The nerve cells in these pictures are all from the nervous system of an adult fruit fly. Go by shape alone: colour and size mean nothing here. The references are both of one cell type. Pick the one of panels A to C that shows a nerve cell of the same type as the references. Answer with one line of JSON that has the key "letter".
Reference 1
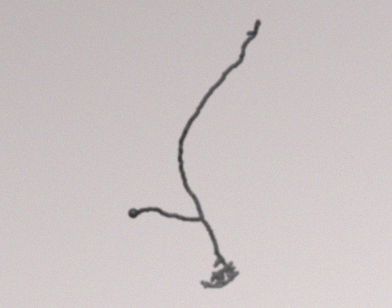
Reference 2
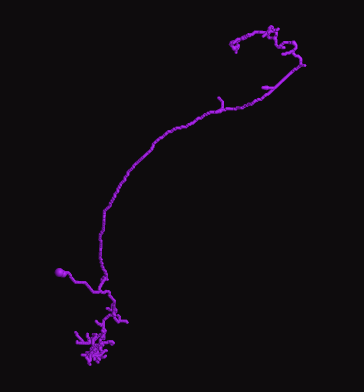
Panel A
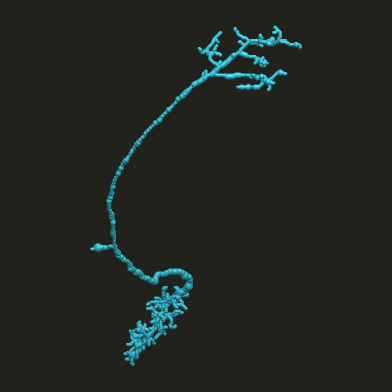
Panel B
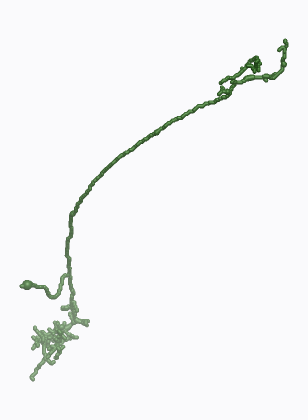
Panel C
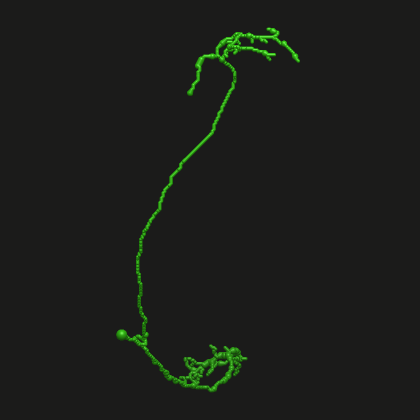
{"letter": "B"}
